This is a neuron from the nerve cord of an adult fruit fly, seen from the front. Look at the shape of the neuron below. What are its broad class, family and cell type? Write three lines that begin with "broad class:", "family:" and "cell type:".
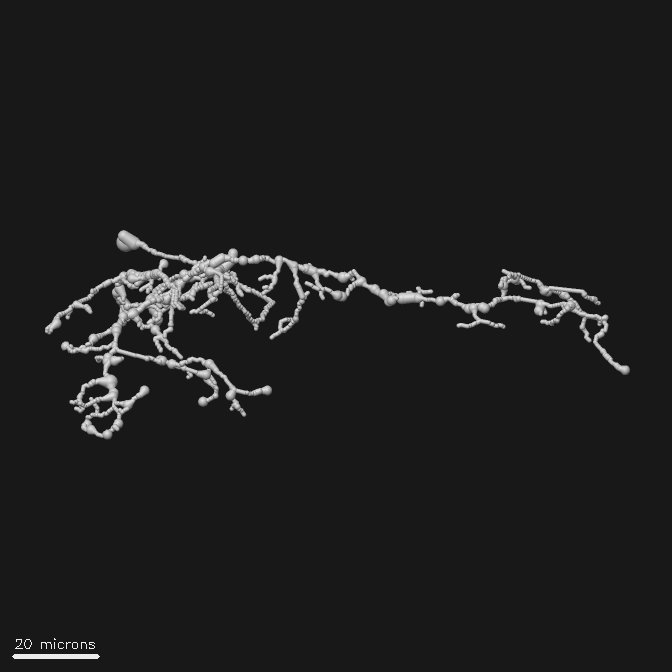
broad class: nerve-cord intrinsic neuron
family: hemilineage 03B
cell type: IN03B055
